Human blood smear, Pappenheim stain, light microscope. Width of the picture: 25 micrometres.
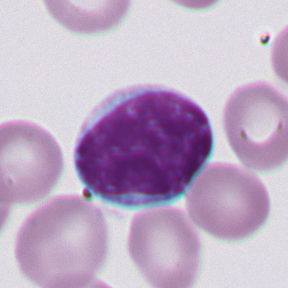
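Typical lymphocyte, the nucleated cell at the centre of a stained smear of human peripheral blood. Its outline is smooth, with no projections from the surface. The oval nucleus, about 12 by 9 micrometres, fills about 80% of the cell's area and reaches almost to the cell edge on the right side. The chromatin is dark purple and coarsely clumped, with paler streaks between the clumps, and the cytoplasm is pale blue.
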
